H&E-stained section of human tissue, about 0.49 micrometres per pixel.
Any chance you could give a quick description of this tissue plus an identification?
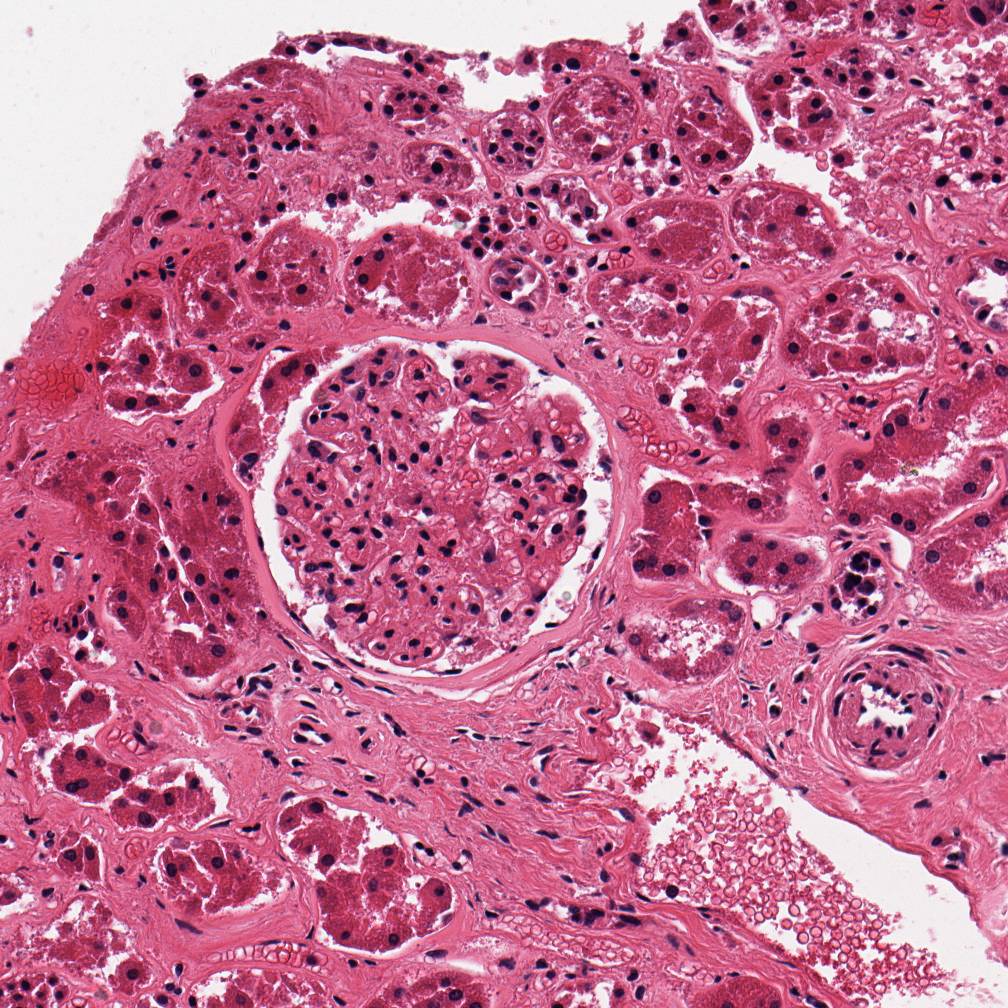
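Glomerular tuft cellular, separated from its capsule by a thin clear crescent of Bowman's space. Tubular epithelial cells: abundant deeply eosinophilic granular cytoplasm, round dark nuclei. Interstitium widened by pink collagen, most noticeably below the glomerulus. Loose sheet of free red blood cells near lower right edge of tissue. Tissue: renal cortex.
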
